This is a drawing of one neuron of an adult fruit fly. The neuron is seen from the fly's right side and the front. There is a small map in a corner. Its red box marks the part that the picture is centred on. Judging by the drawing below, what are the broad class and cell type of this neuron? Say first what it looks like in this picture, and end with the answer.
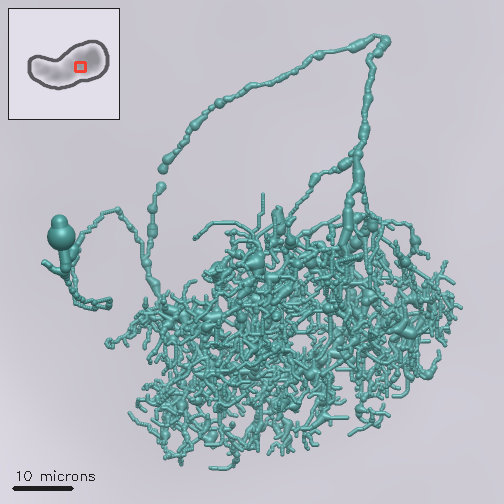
The cell body is on the left of the picture. By the scale bar it is about 75 microns tall in this view. More than a hundred branch ends can be seen. This is a central-brain intrinsic neuron. The cell type is AVLP400.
